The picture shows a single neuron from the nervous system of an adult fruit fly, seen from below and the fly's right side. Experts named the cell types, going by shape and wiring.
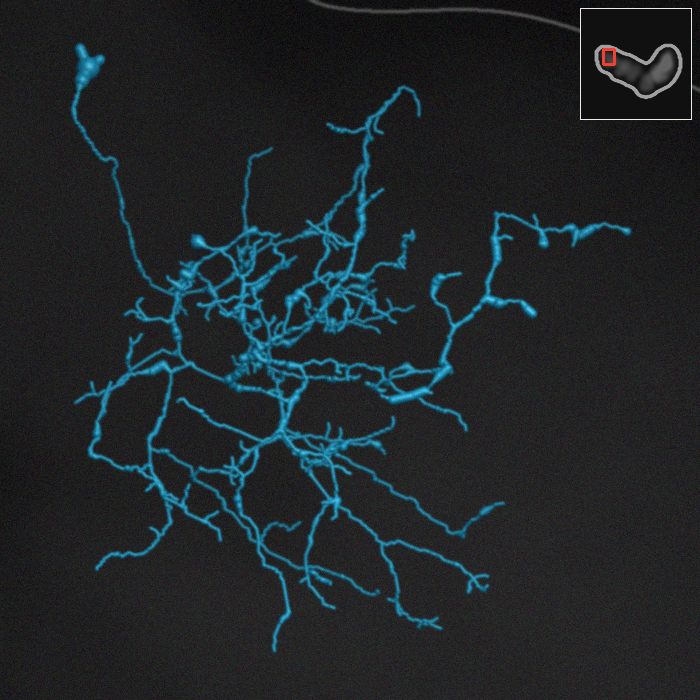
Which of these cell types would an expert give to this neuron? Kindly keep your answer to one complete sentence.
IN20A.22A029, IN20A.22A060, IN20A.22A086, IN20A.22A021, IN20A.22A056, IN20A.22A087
Among cell types, the one for this neuron is IN20A.22A021.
